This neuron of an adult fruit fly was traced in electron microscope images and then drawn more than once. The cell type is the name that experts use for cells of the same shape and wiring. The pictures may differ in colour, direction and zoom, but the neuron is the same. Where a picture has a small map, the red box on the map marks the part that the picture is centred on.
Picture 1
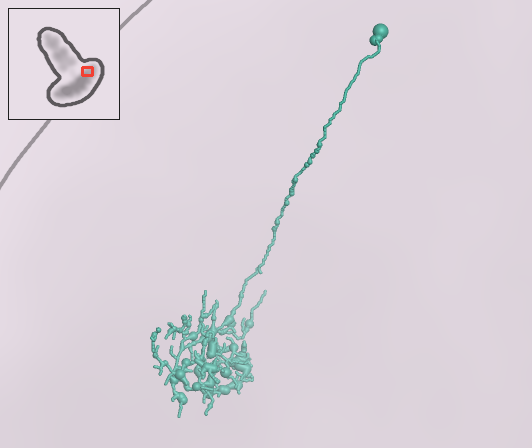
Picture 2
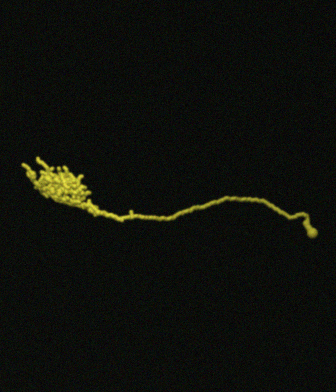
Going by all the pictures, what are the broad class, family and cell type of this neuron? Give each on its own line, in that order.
optic-lobe intrinsic neuron
LPi
LPi3a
